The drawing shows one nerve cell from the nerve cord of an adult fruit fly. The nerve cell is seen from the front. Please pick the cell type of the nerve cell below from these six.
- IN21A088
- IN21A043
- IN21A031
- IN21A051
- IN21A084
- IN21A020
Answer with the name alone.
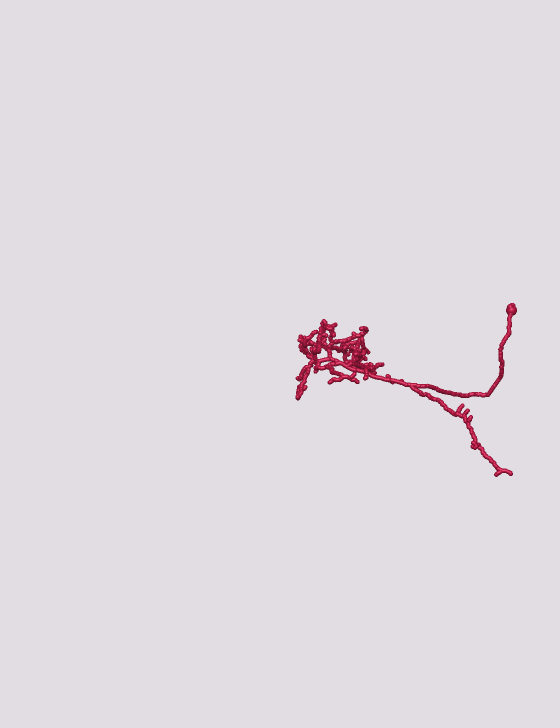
IN21A084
